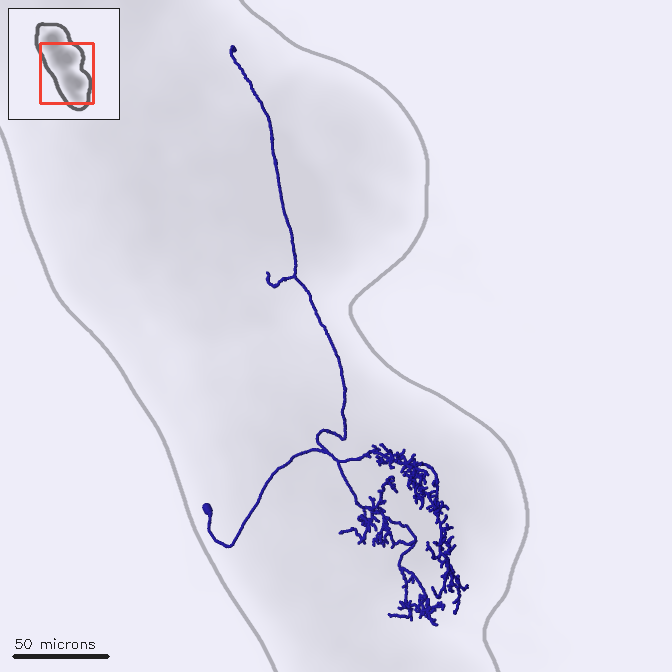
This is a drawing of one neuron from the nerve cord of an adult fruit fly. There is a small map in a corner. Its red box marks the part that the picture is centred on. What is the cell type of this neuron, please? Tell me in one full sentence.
This neuron is included in the cell type IN23B049.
